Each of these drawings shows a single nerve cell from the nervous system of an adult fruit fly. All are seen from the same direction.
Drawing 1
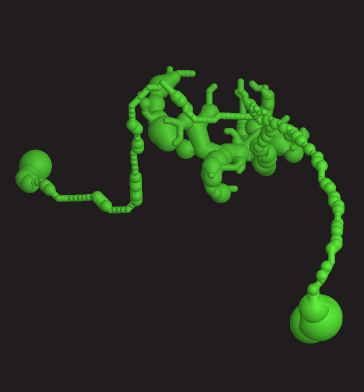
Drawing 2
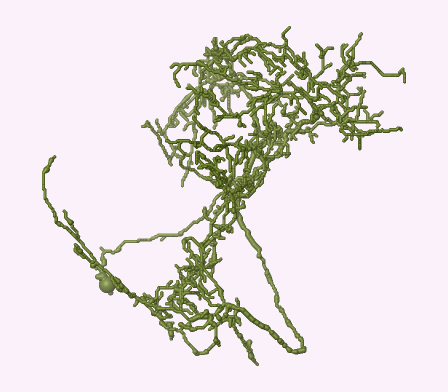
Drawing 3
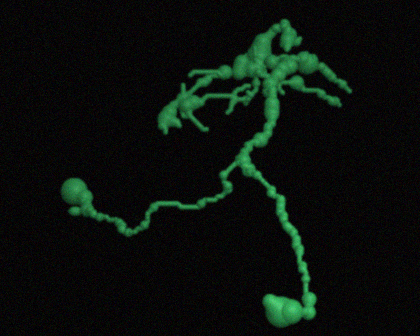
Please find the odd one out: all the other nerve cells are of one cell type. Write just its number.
2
